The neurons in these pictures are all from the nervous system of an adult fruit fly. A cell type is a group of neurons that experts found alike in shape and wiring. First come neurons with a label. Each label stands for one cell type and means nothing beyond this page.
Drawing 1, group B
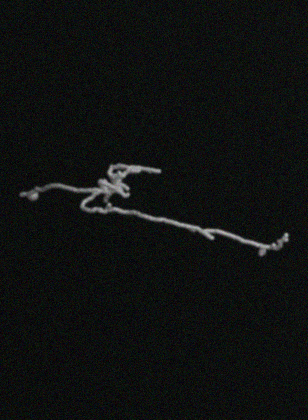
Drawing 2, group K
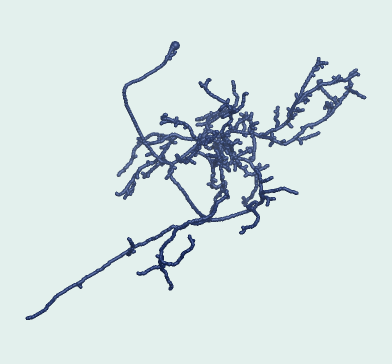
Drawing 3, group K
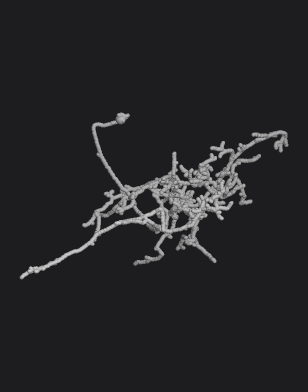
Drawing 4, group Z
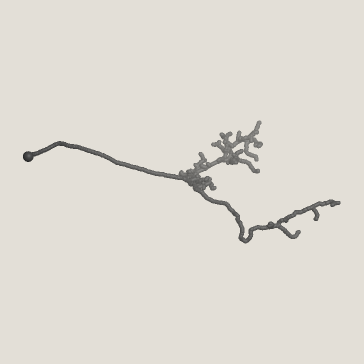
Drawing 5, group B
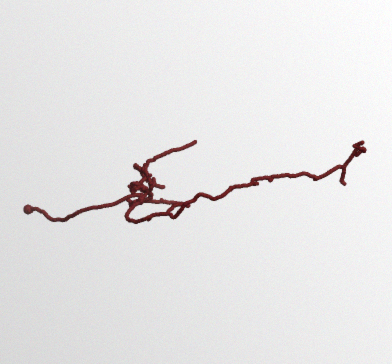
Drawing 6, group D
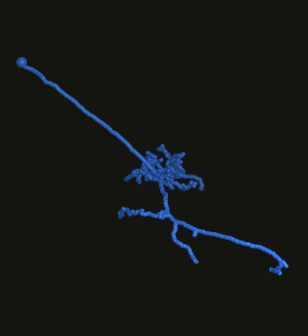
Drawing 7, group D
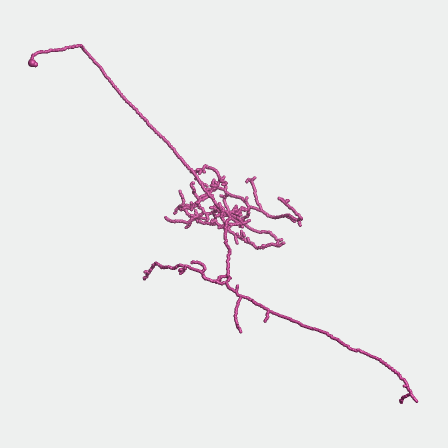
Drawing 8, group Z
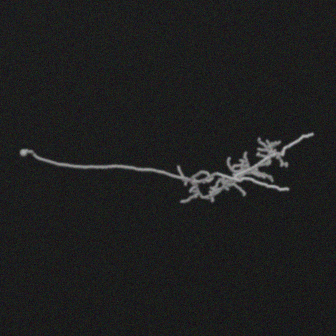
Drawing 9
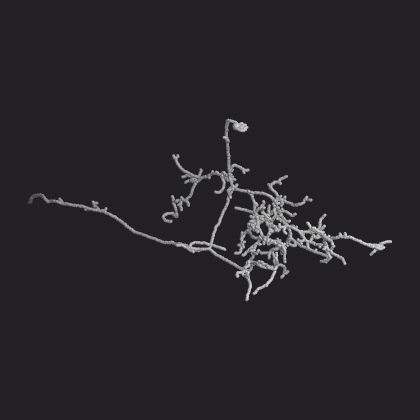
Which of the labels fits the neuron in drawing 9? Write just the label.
group K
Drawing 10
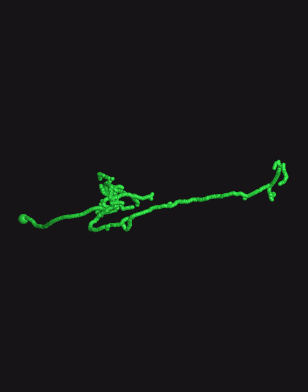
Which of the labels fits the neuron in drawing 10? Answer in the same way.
group B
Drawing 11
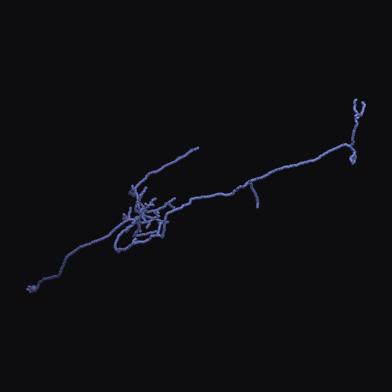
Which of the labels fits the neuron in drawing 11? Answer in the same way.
group B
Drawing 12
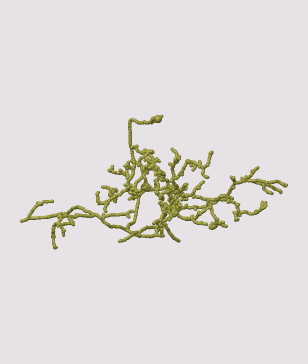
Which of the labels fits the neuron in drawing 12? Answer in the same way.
group K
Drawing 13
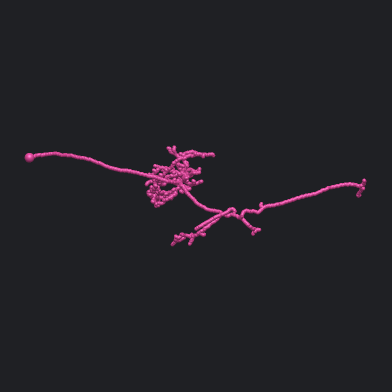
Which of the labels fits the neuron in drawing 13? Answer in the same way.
group D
